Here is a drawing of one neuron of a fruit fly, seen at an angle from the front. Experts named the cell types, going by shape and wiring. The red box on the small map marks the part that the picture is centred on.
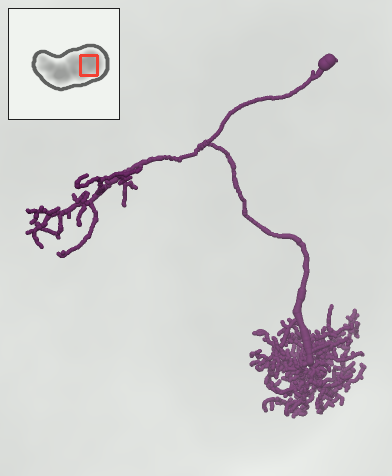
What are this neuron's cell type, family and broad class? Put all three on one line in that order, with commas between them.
LoVP18, hemilineage LHl4_posterior, visual projection neuron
